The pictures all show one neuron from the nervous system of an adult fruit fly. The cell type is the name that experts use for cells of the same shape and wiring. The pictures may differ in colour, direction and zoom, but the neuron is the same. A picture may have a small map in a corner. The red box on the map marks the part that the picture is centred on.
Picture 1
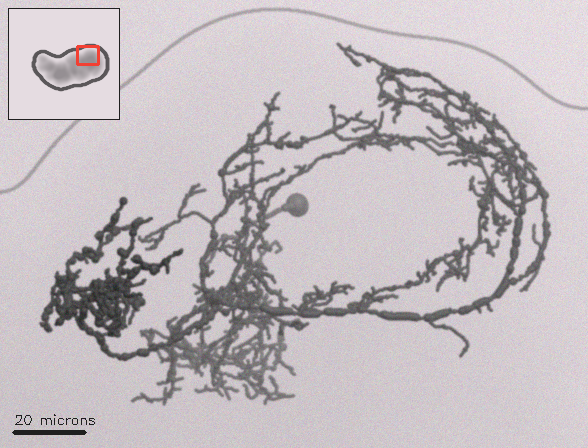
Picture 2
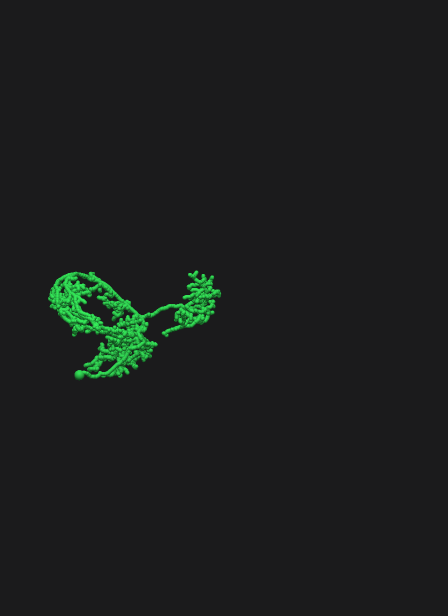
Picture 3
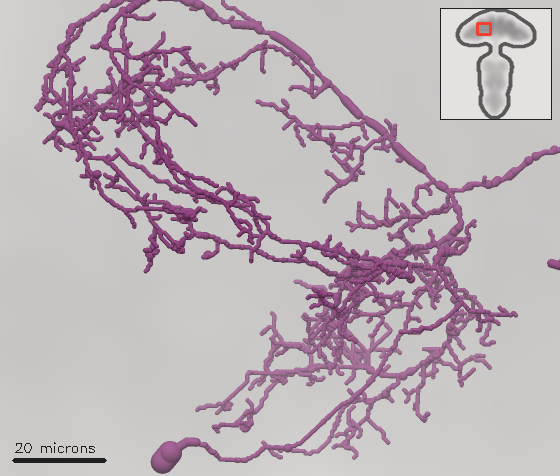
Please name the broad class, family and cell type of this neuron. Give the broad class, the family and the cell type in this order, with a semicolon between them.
central-brain intrinsic neuron; hemilineage SMPpv2_dorsal; SMP255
